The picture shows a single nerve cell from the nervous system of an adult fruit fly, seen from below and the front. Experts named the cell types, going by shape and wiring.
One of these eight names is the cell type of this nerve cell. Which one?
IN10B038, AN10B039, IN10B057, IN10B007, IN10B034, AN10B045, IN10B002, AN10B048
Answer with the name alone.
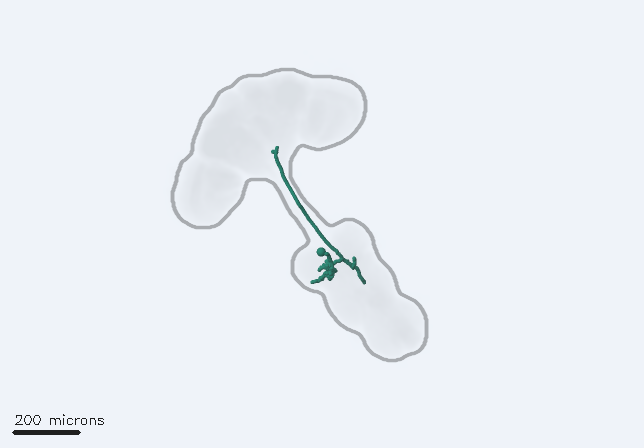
AN10B039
